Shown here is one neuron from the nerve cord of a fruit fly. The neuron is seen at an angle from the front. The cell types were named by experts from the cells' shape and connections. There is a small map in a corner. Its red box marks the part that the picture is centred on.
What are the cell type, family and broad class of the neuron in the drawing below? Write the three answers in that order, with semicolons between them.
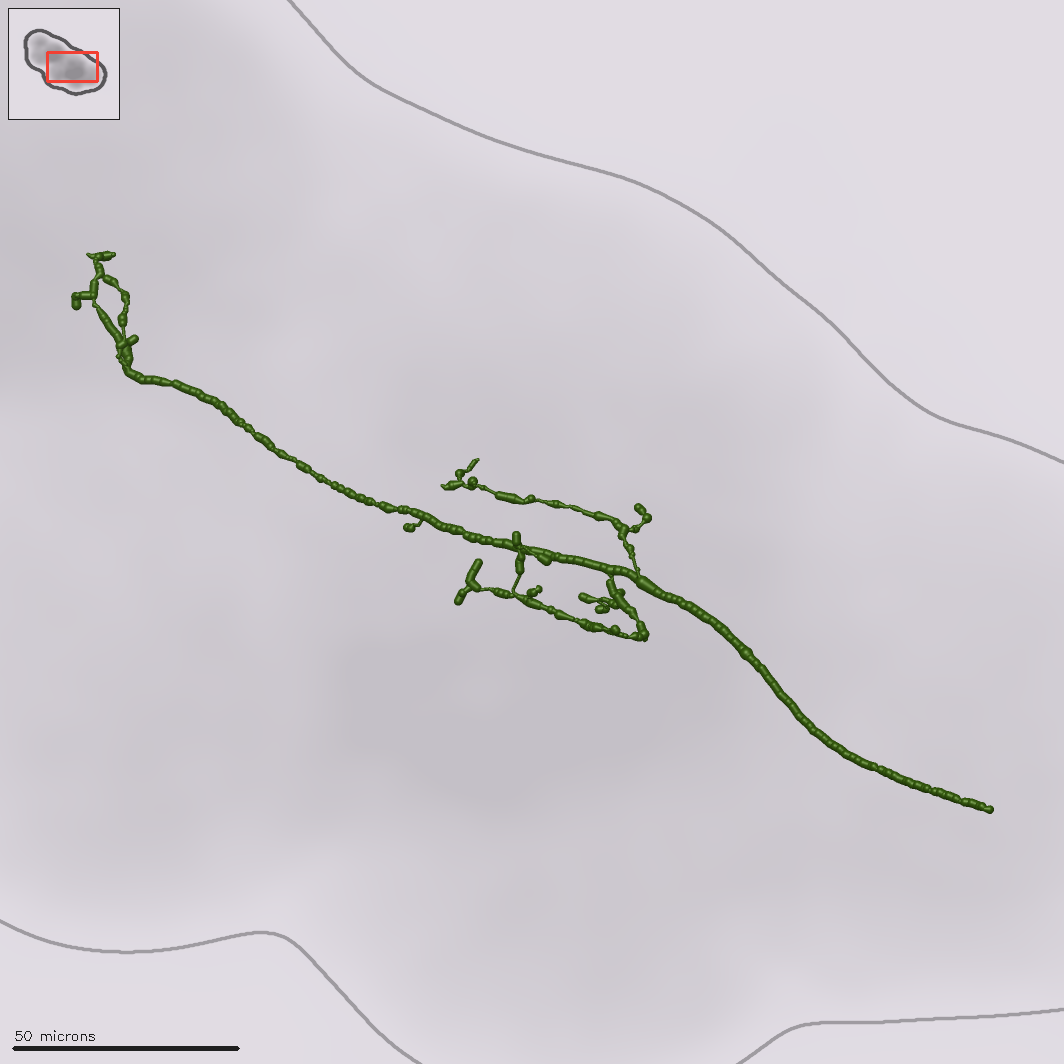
DNx02; DNx; sensory neuron descending to the nerve cord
